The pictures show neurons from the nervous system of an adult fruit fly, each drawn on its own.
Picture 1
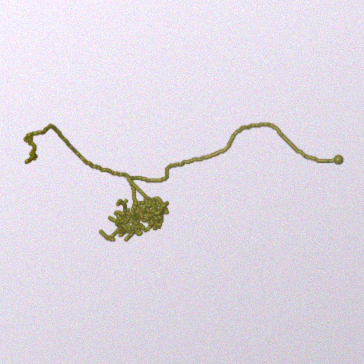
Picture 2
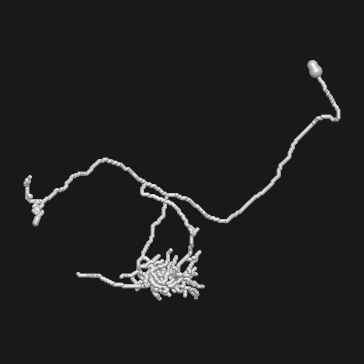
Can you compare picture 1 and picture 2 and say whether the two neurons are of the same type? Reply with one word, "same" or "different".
different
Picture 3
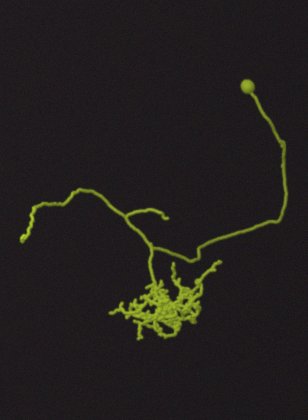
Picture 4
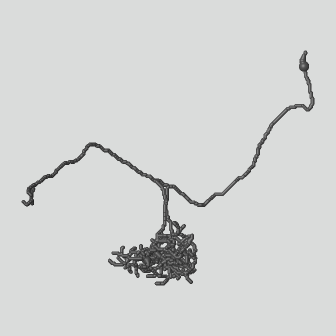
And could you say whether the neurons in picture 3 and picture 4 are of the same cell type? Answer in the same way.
different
